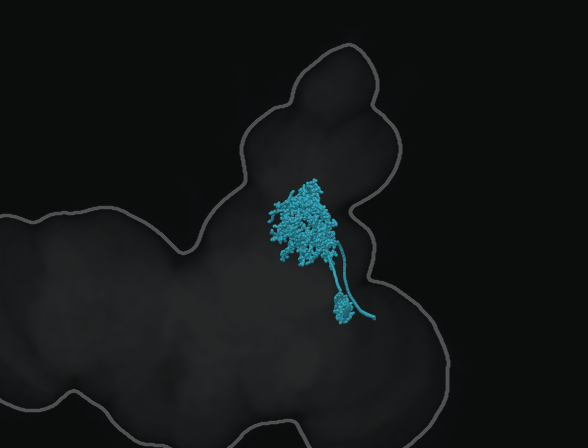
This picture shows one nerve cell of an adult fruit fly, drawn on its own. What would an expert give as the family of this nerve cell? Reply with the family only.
hemilineage 16B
